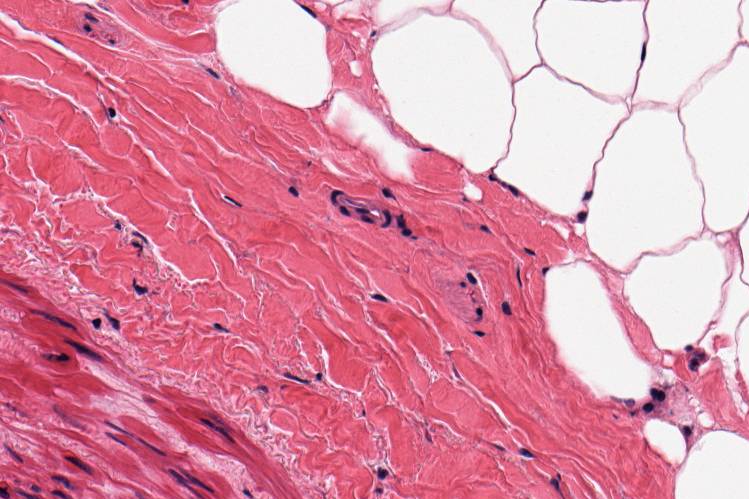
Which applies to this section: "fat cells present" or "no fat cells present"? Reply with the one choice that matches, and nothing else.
Fat cells present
